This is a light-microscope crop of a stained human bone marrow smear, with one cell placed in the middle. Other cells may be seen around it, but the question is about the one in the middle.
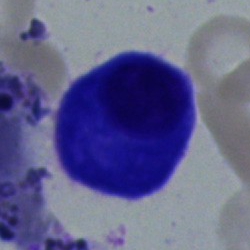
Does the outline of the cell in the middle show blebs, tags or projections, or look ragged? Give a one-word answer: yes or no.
No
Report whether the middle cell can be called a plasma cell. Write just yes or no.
yes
